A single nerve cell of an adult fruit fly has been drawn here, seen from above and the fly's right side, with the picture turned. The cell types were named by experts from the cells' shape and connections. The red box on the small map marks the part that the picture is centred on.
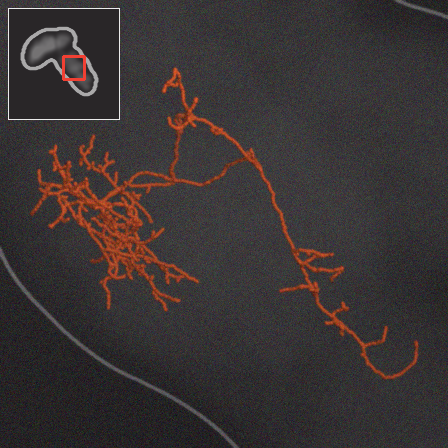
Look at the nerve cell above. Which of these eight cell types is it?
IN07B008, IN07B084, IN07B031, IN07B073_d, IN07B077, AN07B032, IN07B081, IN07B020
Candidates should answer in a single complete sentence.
This neuron is a member of the IN07B084 cell type.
